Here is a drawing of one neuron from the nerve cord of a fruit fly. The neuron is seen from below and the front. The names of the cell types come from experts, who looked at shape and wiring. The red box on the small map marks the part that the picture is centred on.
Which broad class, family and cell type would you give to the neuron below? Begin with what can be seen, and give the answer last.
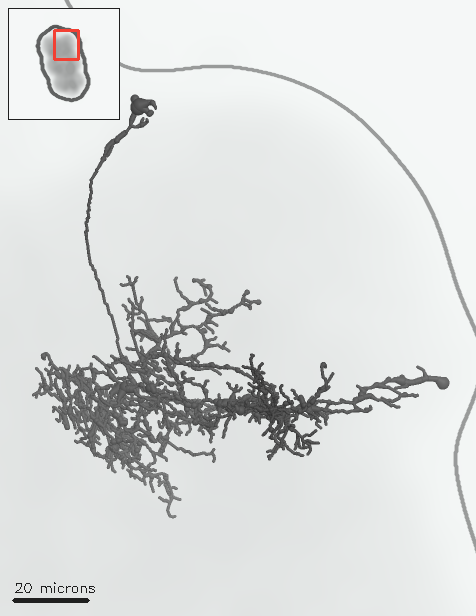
By the scale bar it is about 120 microns tall in this view. More than a hundred branch ends can be seen. Its broad class is nerve-cord intrinsic neuron. Its family is hemilineage 09A. It is of cell type IN09A016.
